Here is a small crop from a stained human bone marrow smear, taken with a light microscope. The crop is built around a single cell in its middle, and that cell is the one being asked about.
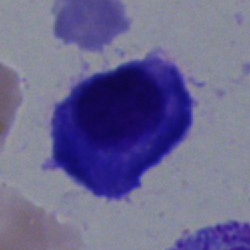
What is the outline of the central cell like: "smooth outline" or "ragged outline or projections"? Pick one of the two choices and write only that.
Ragged outline or projections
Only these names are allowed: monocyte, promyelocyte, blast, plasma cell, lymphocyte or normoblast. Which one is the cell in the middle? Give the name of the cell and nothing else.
plasma cell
